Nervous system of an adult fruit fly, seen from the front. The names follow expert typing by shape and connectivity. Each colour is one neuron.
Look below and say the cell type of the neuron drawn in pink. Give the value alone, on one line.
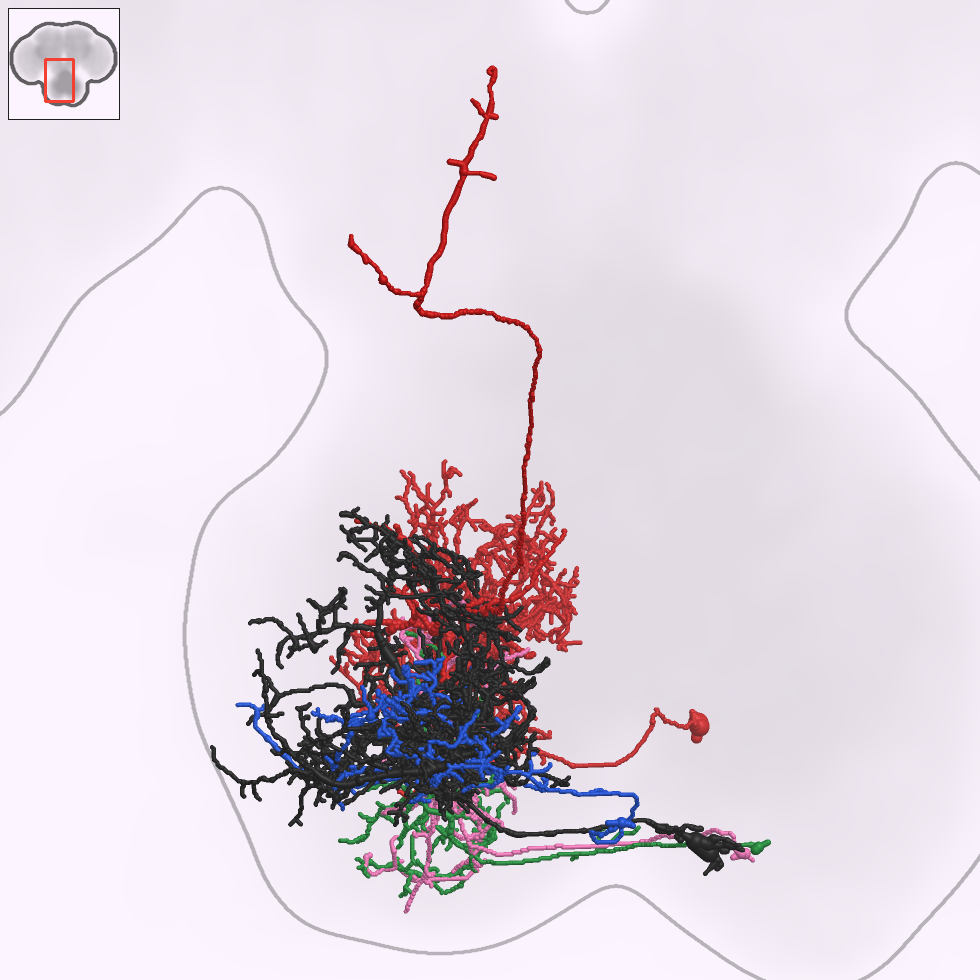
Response: IN14A080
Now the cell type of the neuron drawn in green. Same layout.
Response: IN14A043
